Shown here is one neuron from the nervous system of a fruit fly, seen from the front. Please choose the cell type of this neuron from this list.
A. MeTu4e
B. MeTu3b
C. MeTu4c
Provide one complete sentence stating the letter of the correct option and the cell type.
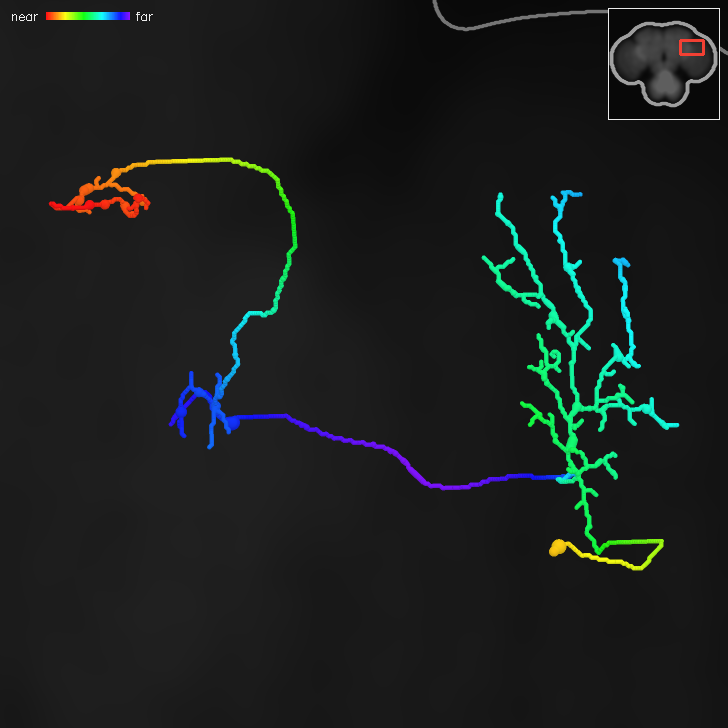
Identified by cell type, the neuron is MeTu4e from option A.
